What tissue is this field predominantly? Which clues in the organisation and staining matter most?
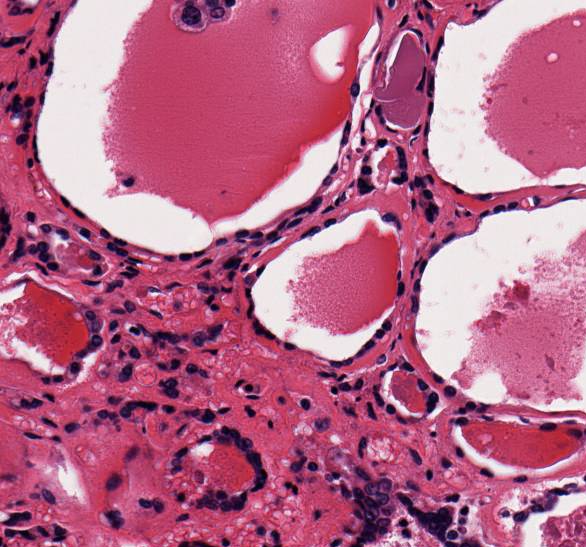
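The field shows the thyroid follicle: large ones fill the upper half and right side, and a small round one lies in the lower centre.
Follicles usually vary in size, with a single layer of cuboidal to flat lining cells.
A single layer of flattened cells with thin dark nuclei lines the large follicles, whereas cuboidal cells with dark nuclei ring the small one. The pink material filling the large follicles is largely homogeneous.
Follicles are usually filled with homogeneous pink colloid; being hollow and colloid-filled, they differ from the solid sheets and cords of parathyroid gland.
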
